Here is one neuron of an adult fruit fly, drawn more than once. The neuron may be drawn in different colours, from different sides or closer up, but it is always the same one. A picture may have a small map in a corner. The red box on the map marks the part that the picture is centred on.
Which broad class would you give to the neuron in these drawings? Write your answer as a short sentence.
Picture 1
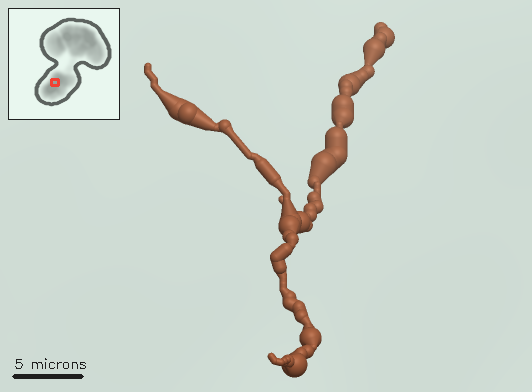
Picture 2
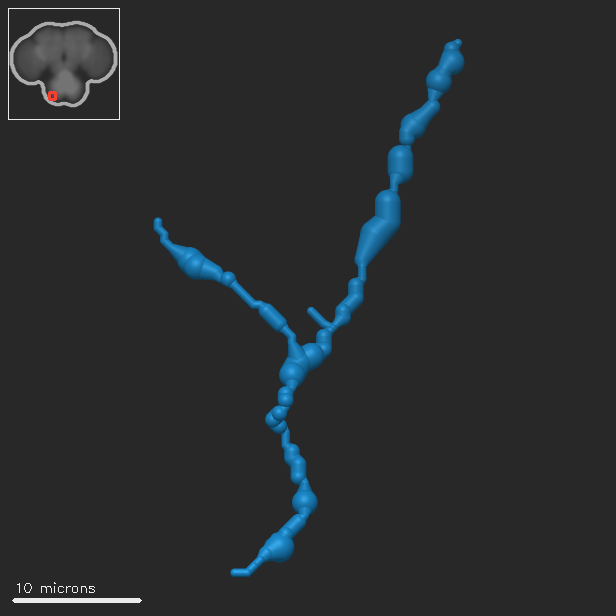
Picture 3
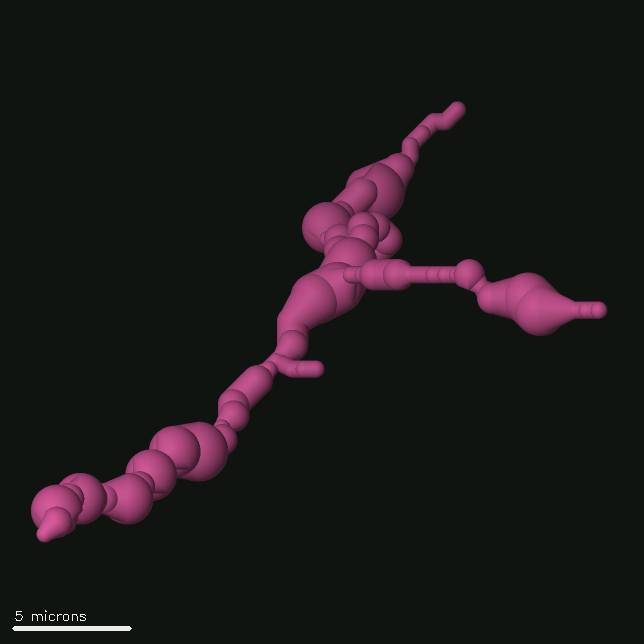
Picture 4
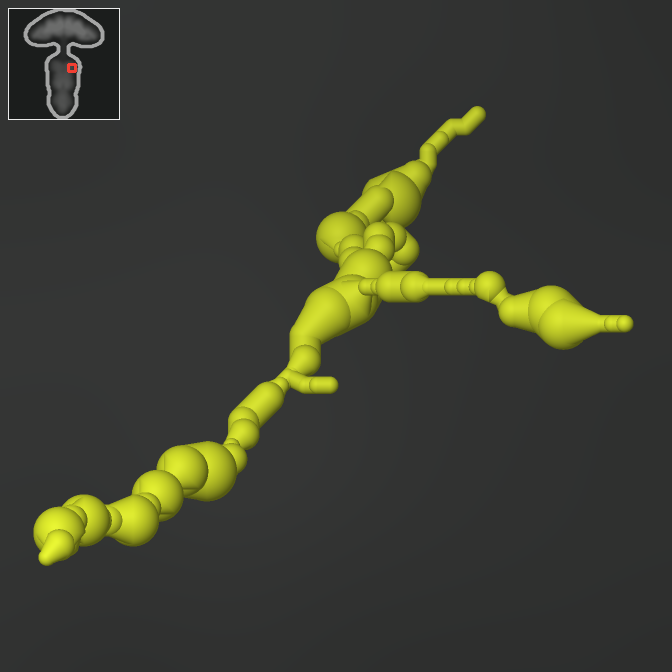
The broad class is sensory neuron entering the nerve cord.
